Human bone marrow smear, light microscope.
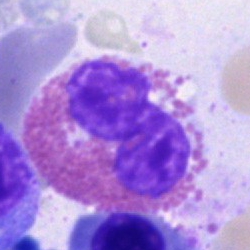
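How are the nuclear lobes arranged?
Two lobes lie diagonally, one upper left, one lower right.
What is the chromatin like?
Condensed, with darker purple patches.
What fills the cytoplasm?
Coarse, round, pinkish-red granules pack it.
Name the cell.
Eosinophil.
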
